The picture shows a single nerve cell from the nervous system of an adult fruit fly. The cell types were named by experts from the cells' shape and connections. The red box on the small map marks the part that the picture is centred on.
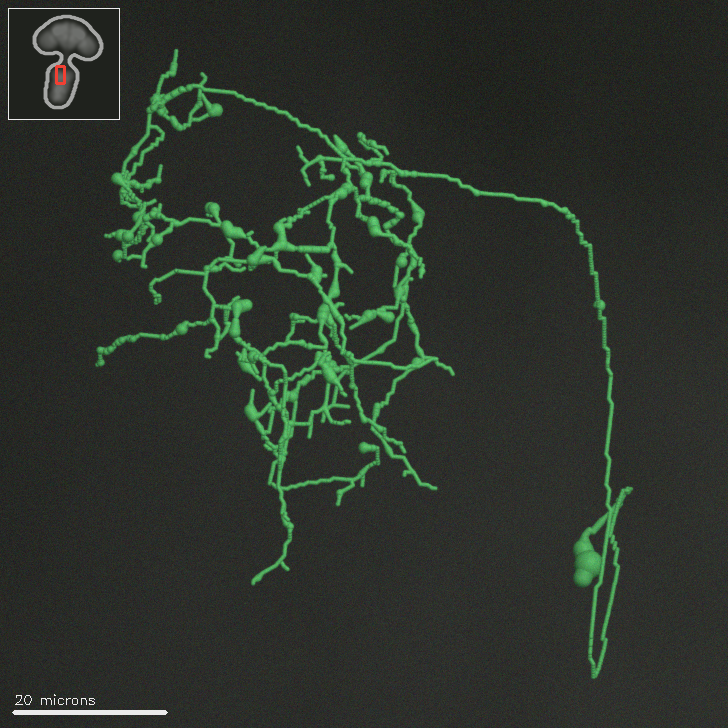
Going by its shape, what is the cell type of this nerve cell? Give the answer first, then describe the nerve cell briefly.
Its cell type is IN02A050. This is a nerve-cord intrinsic neuron. It is in the nerve cord and does not reach the brain. The cell body can be seen at the lower right of the picture. The picture shows dozens of branch ends.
